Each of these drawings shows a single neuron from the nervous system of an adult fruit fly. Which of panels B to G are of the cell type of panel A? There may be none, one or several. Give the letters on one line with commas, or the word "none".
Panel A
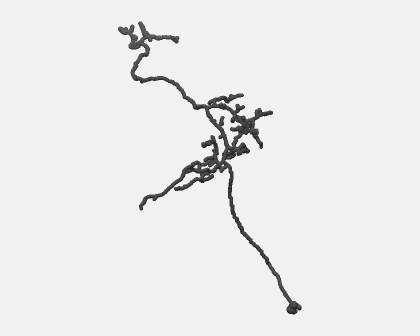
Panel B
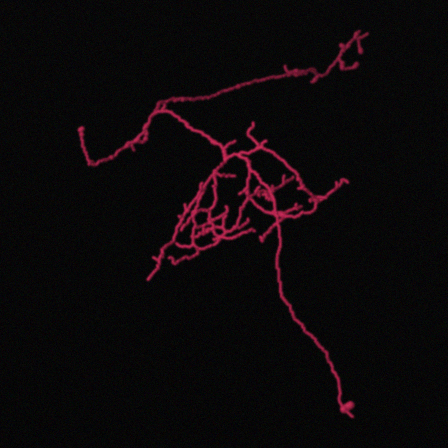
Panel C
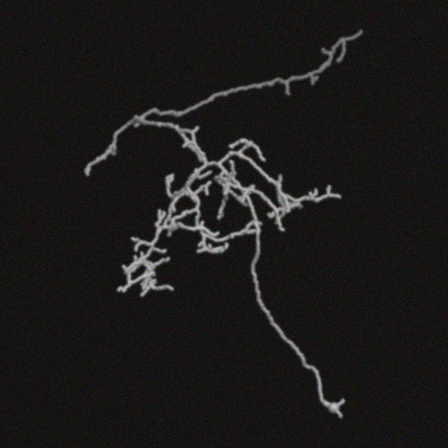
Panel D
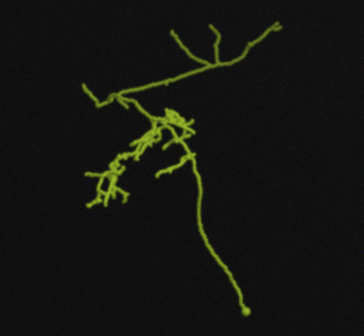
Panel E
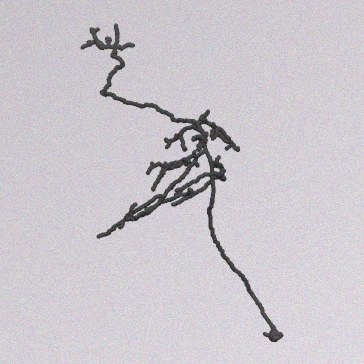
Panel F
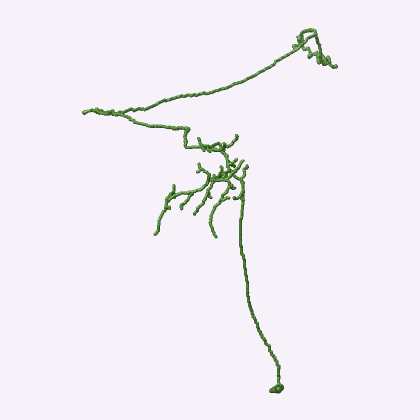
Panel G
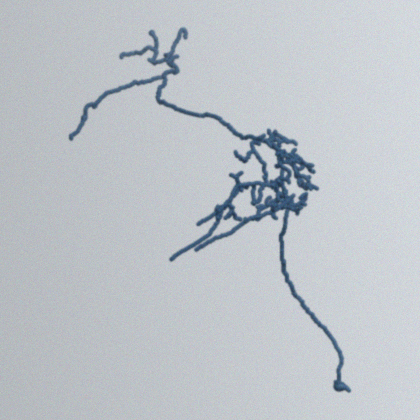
E, G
